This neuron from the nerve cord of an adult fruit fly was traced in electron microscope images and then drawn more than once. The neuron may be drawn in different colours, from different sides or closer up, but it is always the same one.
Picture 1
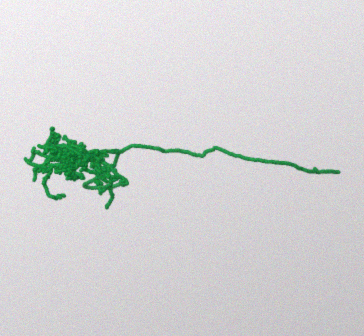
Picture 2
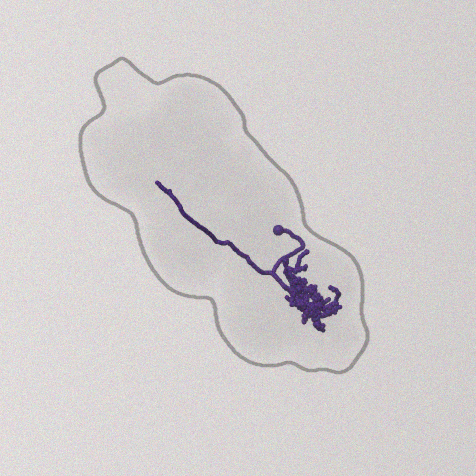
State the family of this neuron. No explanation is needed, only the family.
hemilineage 23B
